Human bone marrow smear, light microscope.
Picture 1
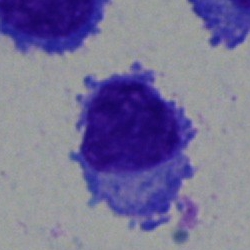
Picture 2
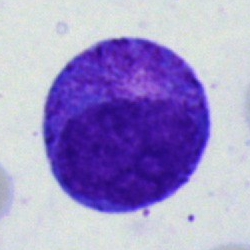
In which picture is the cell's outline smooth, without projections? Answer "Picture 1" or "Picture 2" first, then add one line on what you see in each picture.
Picture 2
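In picture 1: The cell outline is ragged, with many small blunt projections all around its edge.
In picture 2: The cell outline is round and smooth.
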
